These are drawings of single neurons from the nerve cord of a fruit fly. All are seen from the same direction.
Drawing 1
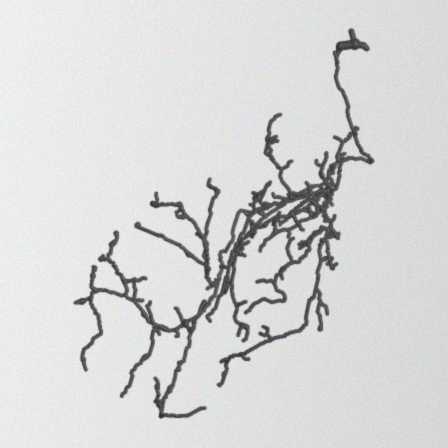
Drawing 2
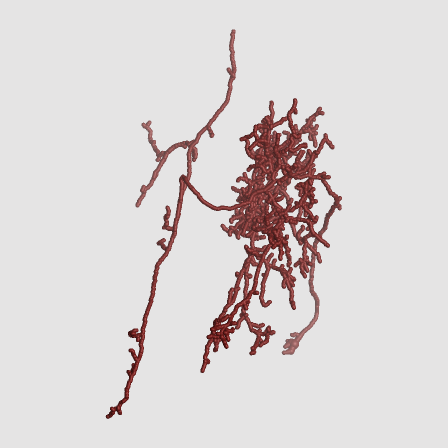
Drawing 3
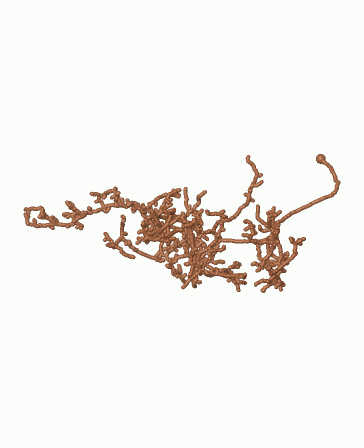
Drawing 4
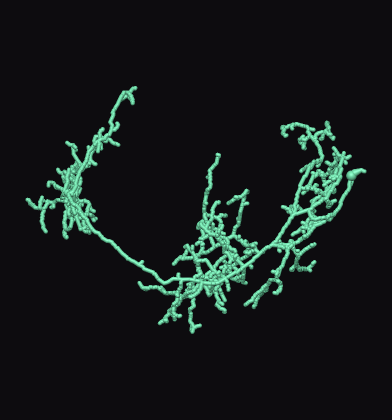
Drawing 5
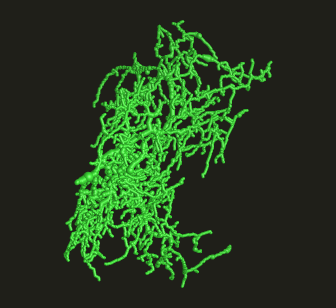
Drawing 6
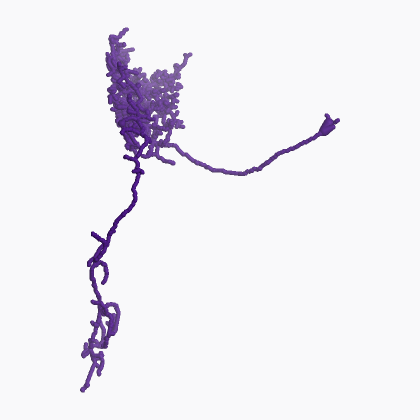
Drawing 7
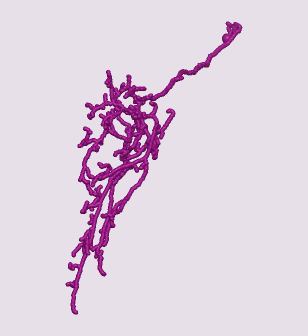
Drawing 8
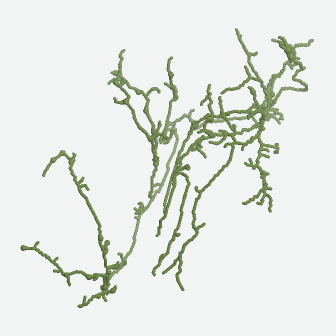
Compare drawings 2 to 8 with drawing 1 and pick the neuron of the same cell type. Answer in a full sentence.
Drawing 8 shows a neuron of the same cell type.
